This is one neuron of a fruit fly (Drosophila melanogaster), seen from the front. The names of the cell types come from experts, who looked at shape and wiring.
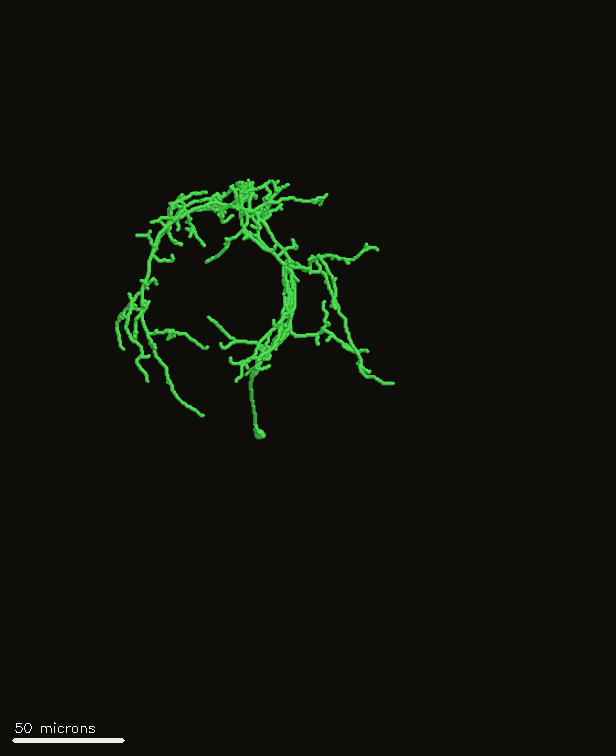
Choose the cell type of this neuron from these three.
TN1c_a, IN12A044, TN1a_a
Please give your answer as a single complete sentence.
It is IN12A044 that this neuron is, by cell type.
